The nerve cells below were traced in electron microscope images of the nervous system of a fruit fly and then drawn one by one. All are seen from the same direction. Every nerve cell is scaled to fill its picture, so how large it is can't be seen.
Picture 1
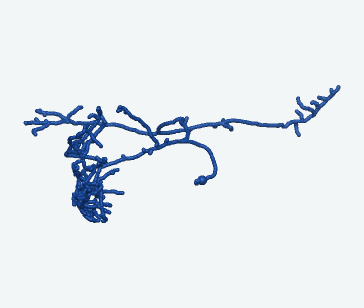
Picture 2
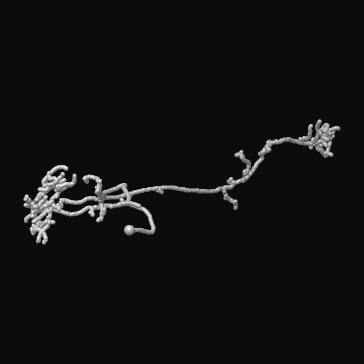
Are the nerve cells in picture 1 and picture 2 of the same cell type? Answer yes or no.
no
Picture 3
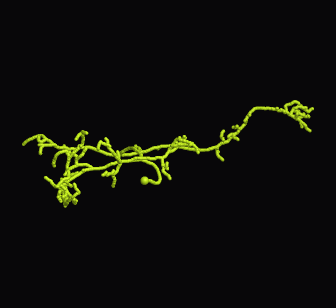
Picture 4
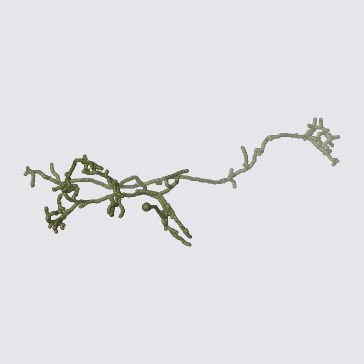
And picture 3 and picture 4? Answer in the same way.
yes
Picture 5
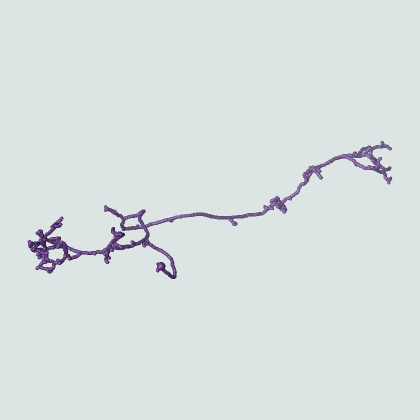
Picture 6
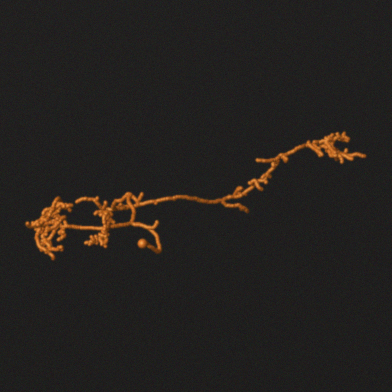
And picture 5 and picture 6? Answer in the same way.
yes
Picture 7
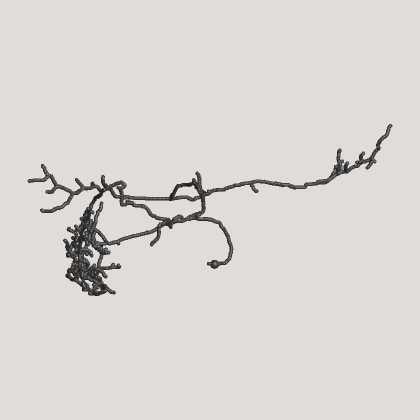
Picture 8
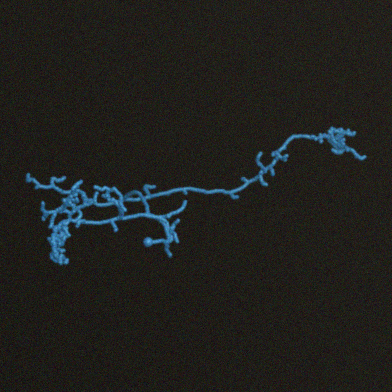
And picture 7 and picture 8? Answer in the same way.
no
